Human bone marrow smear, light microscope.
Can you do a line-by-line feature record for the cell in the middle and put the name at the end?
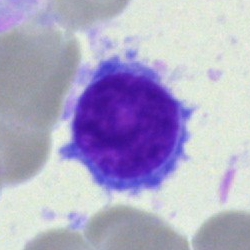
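Outline: roughly round, ragged all the way around
Cytoplasm colour: deep blue
Edge: many small blunt projections sticking out
Granules: none seen in the cytoplasm
Cell: lymphocyte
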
